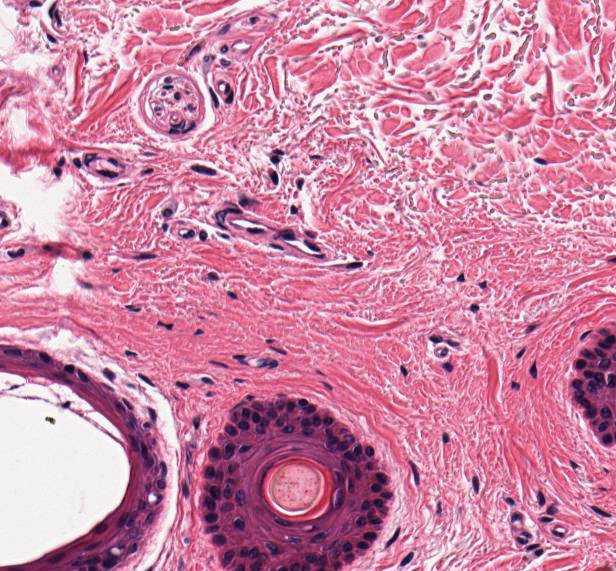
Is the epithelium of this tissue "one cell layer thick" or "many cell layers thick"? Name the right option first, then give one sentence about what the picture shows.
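Many cell layers thick. Around the hair shaft, several layers of epithelial cells with dark nuclei form a thick ring.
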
